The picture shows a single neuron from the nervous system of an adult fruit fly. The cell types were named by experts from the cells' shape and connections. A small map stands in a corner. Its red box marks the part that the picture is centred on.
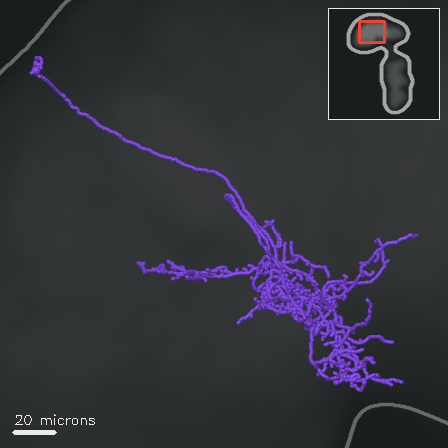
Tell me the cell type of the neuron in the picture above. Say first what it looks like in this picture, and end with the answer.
Its cell body lies at the upper left of the picture. By the scale bar it is about 190 microns wide in this view. Dozens of branch ends can be seen. Its broad class is central-brain intrinsic neuron. The cell type is PS027.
